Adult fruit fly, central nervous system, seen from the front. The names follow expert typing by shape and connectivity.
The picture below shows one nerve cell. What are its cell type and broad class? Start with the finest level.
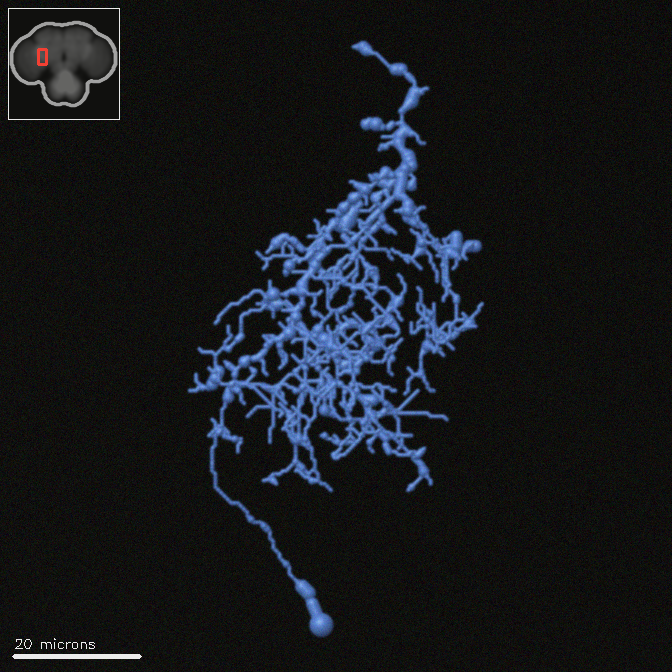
AVLP365; central-brain intrinsic neuron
